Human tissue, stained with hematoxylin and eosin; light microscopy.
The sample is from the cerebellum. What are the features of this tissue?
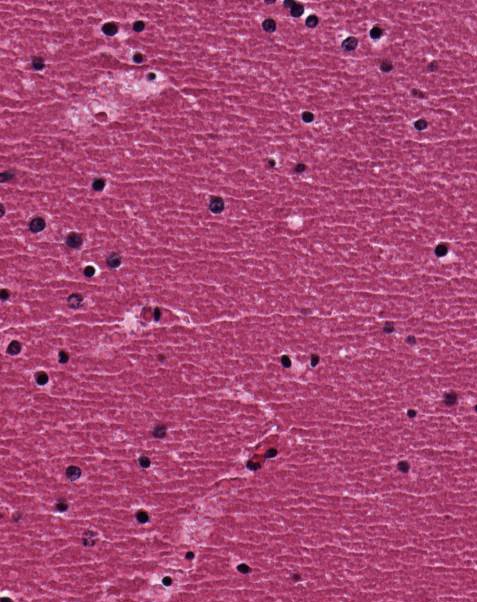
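Fine fibrillary streaks cross the field, running mainly horizontally. Small, round, darkly stained nuclei are scattered singly throughout. Large cells with abundant cytoplasm and prominent nucleoli are not present. A small capillary containing red blood cells lies in the lower middle.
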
